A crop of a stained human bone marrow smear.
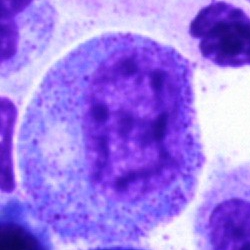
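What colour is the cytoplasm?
Pale blue, with fine purple-red granules scattered all through it.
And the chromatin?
Purple, with darker clumped patches.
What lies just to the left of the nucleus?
A paler zone of cytoplasm.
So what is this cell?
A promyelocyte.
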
